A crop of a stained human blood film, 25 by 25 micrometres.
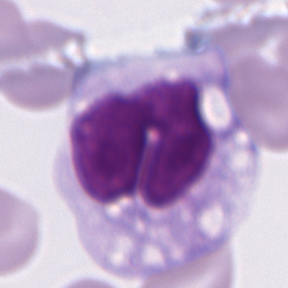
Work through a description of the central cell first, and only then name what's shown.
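No nucleoli in the nucleus. One larger round clear vacuole at upper right, beside the nucleus. Cytoplasm without distinct granules. Outline a rounded square, border slightly uneven. Monocyte.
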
